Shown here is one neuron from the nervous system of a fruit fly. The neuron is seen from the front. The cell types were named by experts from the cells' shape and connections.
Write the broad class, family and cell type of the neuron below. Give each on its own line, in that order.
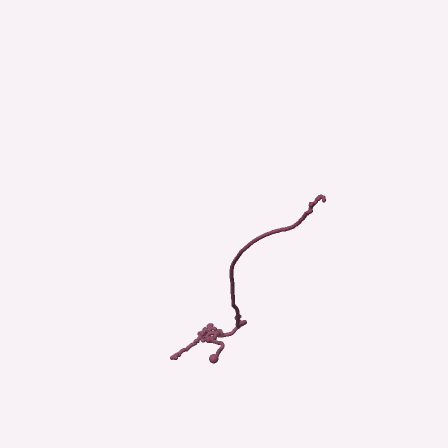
ascending neuron
hemilineage 10B
AN10B048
